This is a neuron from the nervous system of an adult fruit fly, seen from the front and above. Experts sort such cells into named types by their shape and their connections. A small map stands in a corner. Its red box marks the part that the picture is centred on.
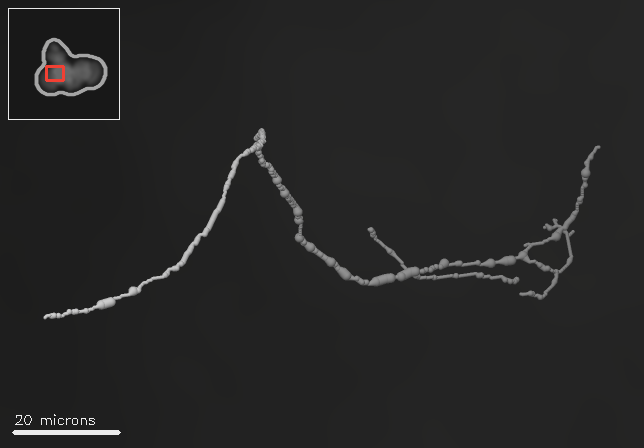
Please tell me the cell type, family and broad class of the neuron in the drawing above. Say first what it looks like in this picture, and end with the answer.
The drawing shows no cell body. By the scale bar it is about 110 microns wide in this view. There are a dozen or fewer branch ends. It is of cell type WG2. Its family is called class gustatory. Its broad class is sensory neuron entering the nerve cord.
